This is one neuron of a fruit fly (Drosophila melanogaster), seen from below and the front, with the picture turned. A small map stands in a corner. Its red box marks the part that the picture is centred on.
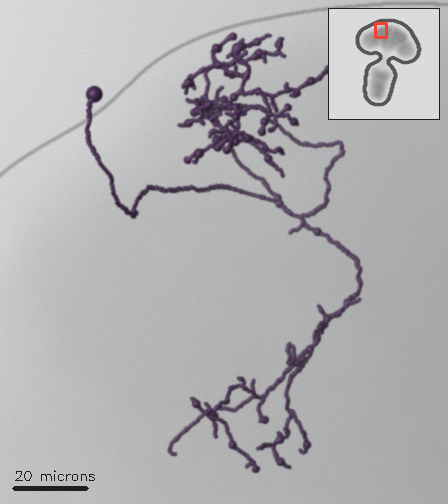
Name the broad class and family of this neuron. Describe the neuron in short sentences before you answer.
It is in the brain and does not reach the nerve cord. The cell body is at the upper left of the picture. From top to bottom in the picture it spans about 120 microns. Its broad class is central-brain intrinsic neuron. The family is hemilineage SLPal5.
